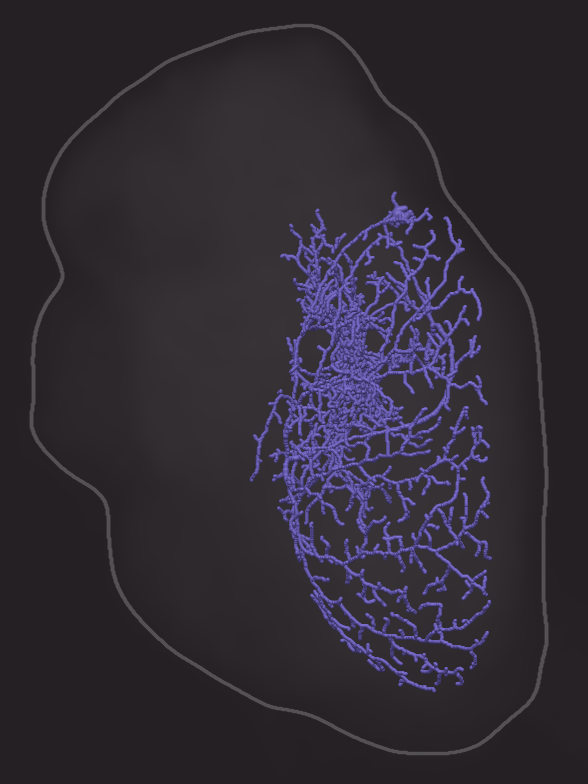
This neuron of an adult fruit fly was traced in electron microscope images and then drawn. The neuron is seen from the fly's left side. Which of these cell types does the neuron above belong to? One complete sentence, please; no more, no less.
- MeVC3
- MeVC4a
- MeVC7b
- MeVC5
The neuron has MeVC4a as its cell type.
